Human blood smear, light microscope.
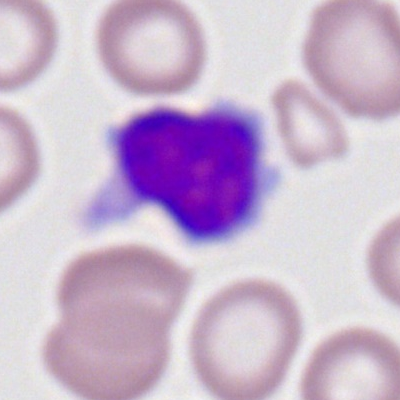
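Lymphocyte, central cell, stained blood smear. Nucleus occupies most of the cell; single mass, no lobes. Cytoplasm pale blue. Largest pale blue cytoplasmic tag directed to lower left.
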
